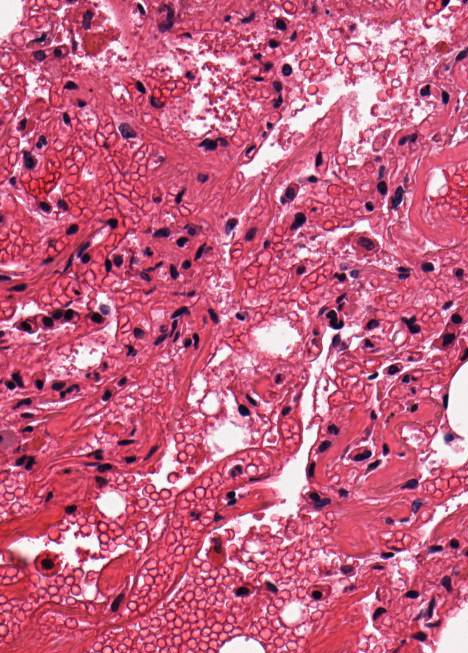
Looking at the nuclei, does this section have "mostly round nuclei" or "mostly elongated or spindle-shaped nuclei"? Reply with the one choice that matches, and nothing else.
Mostly elongated or spindle-shaped nuclei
